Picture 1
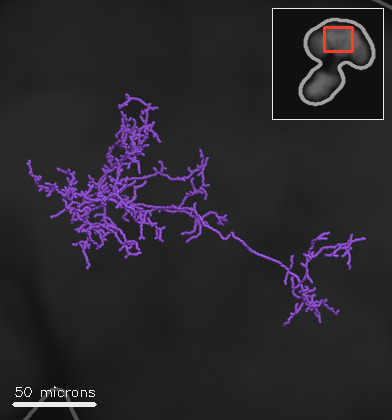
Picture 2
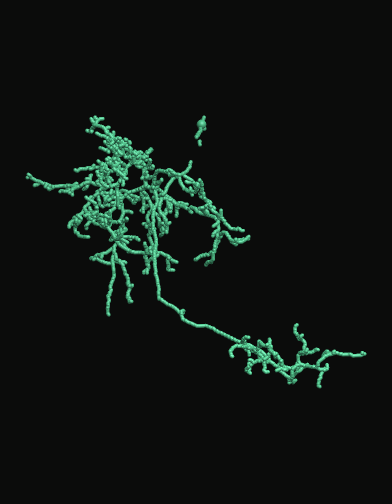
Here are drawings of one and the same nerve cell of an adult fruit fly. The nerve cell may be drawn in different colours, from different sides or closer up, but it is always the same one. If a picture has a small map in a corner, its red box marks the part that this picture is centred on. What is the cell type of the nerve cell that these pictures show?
CL321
